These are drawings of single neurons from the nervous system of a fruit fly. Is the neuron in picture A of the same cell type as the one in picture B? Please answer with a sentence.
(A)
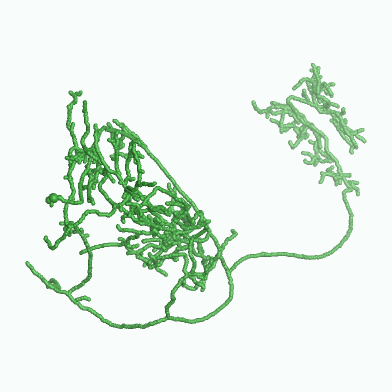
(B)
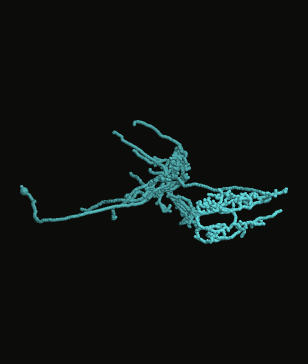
They are of different cell types.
